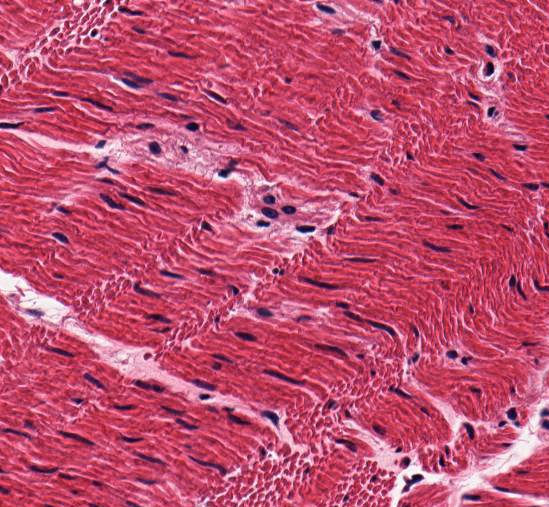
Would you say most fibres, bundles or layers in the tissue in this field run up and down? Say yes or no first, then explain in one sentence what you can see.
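No. Most of the field is filled with long pink-red muscle fibres running roughly from left to right.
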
